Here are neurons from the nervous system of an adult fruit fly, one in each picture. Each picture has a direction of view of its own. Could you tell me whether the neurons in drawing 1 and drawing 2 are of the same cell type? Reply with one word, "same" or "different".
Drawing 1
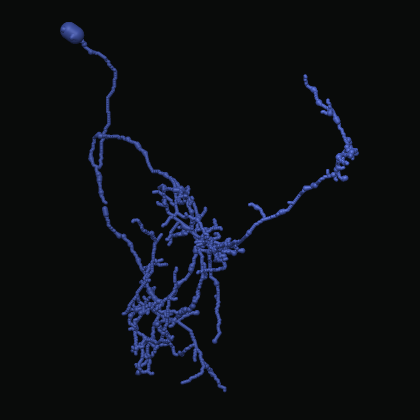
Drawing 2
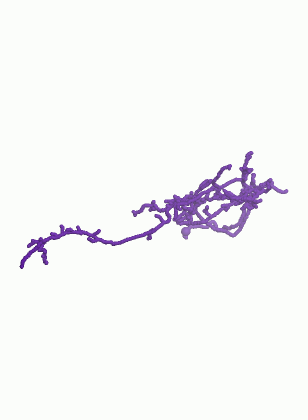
same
